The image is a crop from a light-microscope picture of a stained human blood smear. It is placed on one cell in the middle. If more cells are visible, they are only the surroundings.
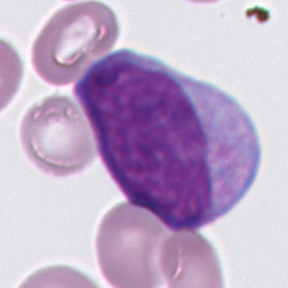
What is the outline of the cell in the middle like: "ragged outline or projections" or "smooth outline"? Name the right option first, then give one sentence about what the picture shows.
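Smooth outline. The cell's outline is smooth, without projections.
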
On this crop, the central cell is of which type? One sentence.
Seen at the centre of the crop is an atypical promyelocyte.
